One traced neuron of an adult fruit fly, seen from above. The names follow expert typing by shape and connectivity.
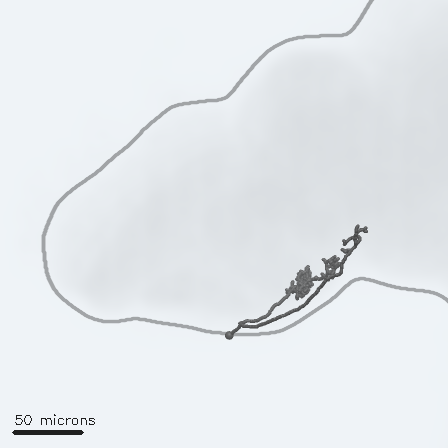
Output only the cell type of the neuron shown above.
LLPC1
